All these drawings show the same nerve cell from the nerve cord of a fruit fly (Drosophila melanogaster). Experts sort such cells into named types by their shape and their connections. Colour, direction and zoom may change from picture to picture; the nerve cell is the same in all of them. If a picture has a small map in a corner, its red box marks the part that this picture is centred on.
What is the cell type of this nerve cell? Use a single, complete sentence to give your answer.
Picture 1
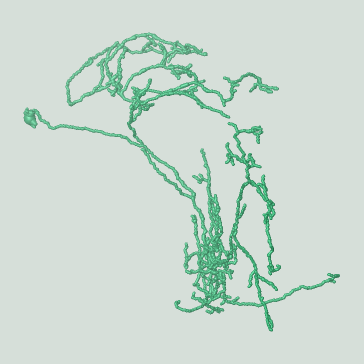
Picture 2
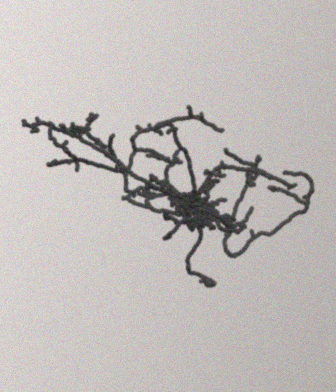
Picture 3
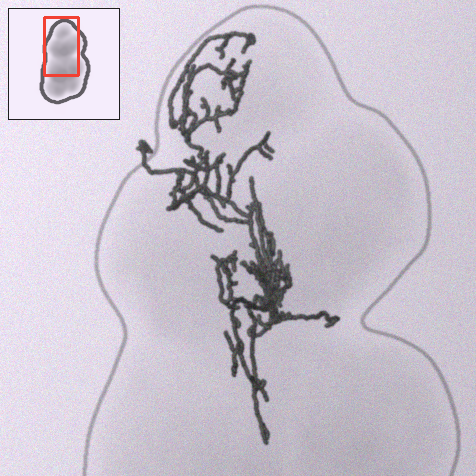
The cell type for the nerve cell is INXXX245.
